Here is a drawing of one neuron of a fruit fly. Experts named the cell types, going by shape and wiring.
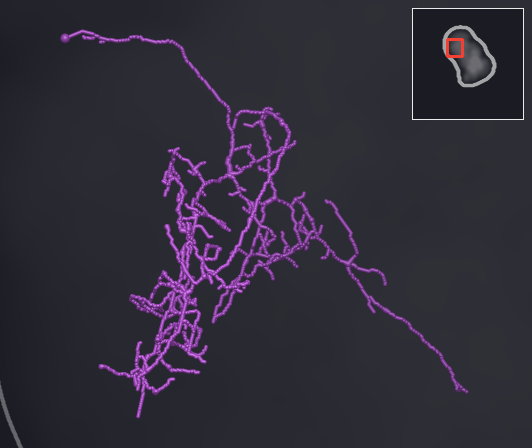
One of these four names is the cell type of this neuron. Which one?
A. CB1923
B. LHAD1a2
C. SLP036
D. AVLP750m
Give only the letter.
C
